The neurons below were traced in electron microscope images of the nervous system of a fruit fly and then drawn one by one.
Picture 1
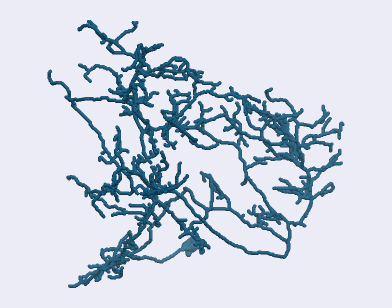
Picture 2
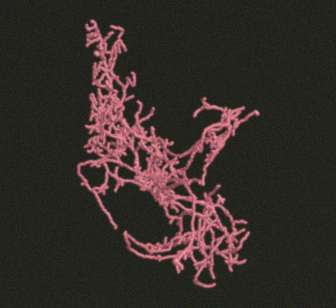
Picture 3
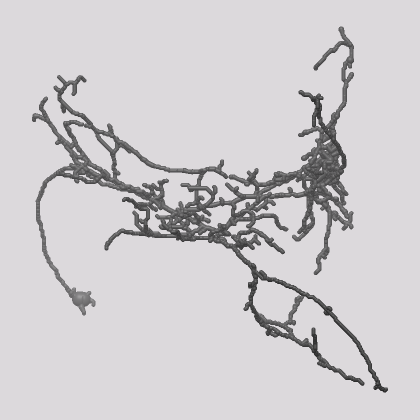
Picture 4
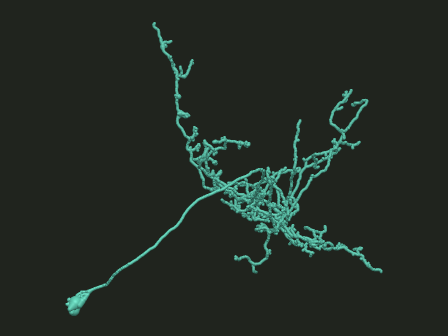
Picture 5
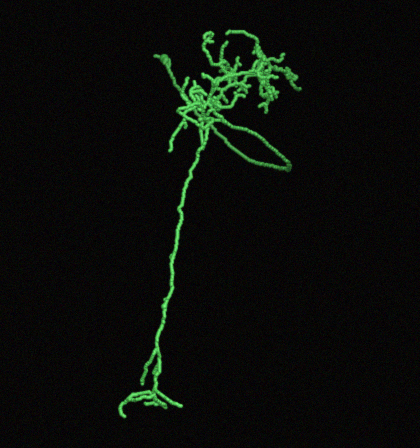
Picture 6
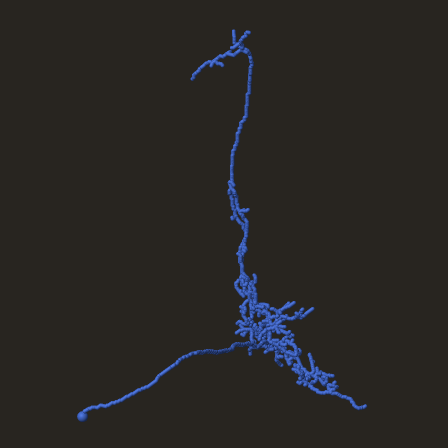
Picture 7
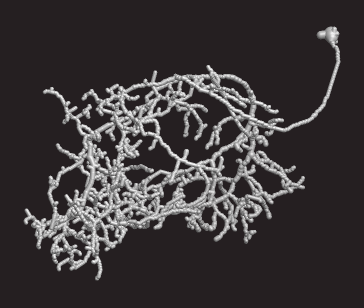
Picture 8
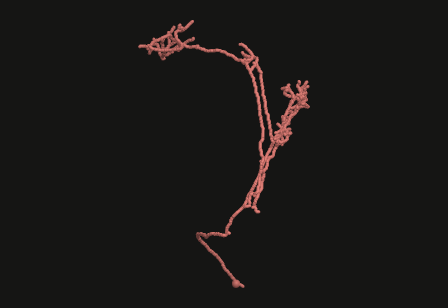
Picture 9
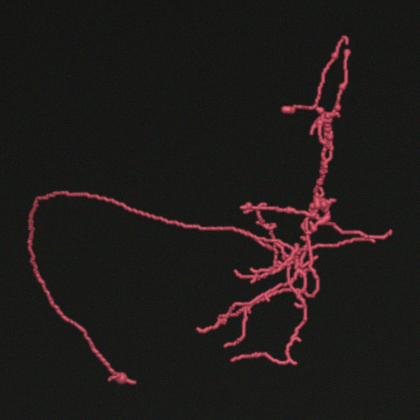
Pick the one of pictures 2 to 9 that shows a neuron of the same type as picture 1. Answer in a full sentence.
Picture 7 shows a neuron of the same cell type.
